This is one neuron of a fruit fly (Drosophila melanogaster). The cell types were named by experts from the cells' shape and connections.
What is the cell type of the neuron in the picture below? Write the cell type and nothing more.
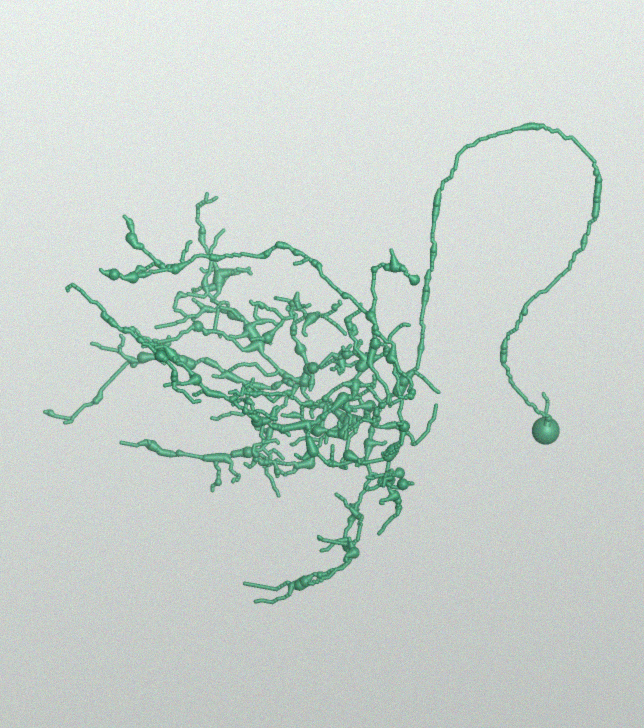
LHAV4g1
